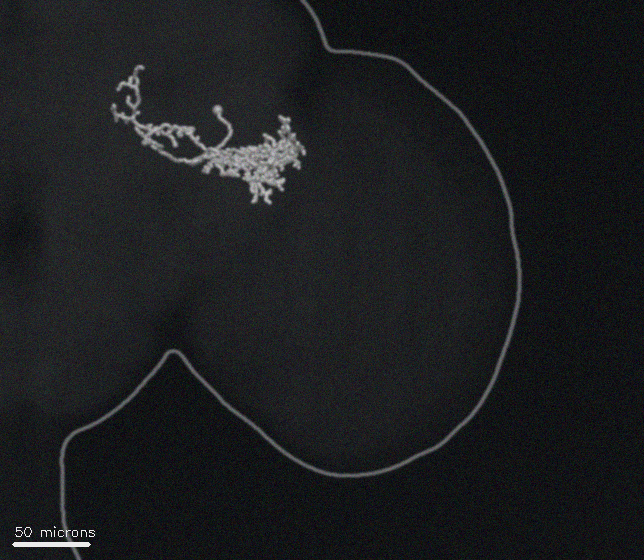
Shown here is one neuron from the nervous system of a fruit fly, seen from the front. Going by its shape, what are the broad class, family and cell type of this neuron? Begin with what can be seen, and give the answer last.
By the scale bar it is about 130 microns wide in this view. As drawn here it is wider than it is tall. It is a central-brain intrinsic neuron. The family is hemilineage VLPp&l1_anterior. Its cell type is PVLP103.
